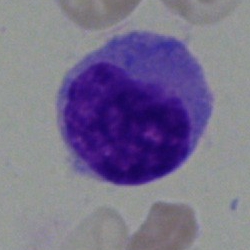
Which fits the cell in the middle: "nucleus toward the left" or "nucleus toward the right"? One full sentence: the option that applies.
In this cell, the nucleus is set toward the left side.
